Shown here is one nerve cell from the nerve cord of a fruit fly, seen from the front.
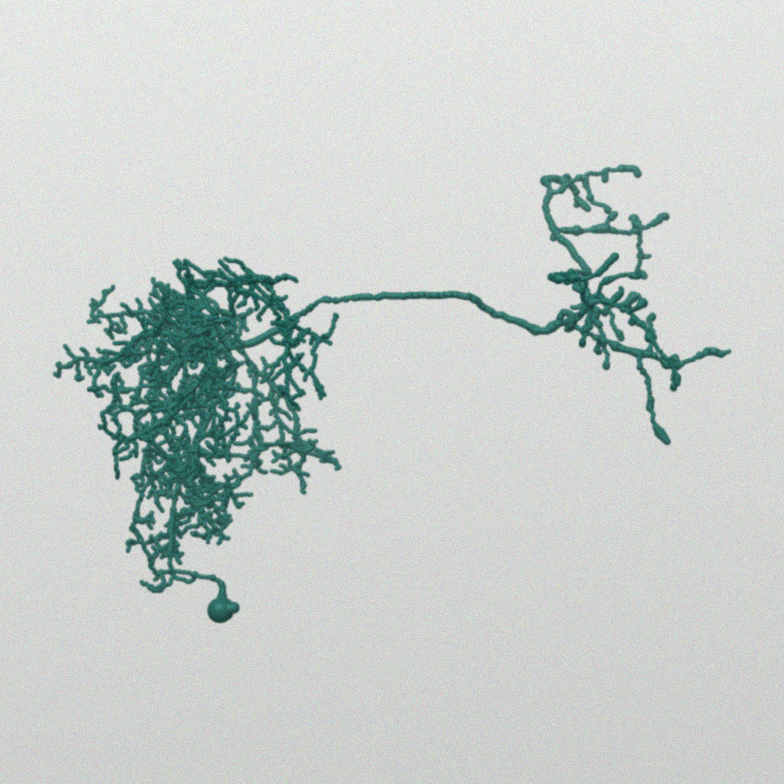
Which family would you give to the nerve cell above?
hemilineage 07B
